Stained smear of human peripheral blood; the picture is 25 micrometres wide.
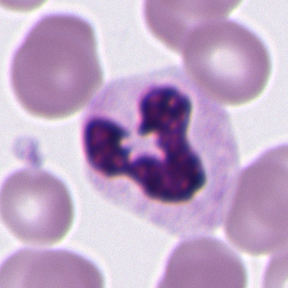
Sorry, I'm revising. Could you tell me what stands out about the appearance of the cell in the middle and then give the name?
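First, the outline is roughly round with a smooth edge. Next, the nucleus is bent into a curved, lobed shape around a pale central patch of cytoplasm. Fine, faint lilac granules lie in the cytoplasm, and no vacuoles are visible. The cell is a segmented neutrophil.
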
